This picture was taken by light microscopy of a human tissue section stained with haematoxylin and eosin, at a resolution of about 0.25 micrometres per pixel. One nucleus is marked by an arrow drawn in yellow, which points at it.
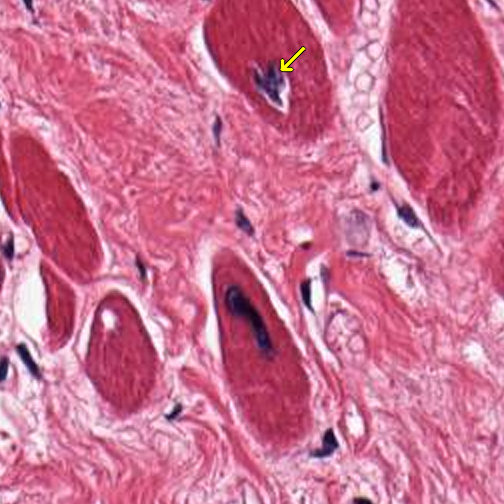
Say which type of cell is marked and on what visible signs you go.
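This is a cardiomyocyte. The nucleus sits in the middle of the cell; it is dark purple with an irregular, jagged outline and is surrounded by a thin pale clear rim. The nucleus is larger and more irregular in shape than the small, dark, slender nuclei scattered in the surrounding tissue. The cytoplasm is plentiful and deep red, darker than the surrounding pink tissue, and forms a smooth, rounded-oval outline. The cell appears as an oval profile, separated from neighbouring similar red profiles by broad areas of wavy, pale pink fibres.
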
